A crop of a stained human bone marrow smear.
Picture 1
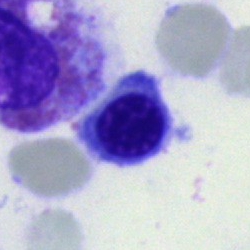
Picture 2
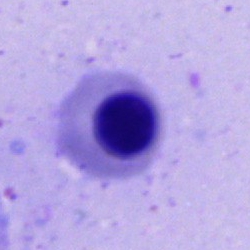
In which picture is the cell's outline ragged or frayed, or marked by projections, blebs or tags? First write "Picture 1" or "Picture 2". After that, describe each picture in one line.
Picture 1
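What picture 1 shows: The cell outline is irregular, with a bulging peak at the top.
What picture 2 shows: The cell has a roughly round outline with a smooth edge.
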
